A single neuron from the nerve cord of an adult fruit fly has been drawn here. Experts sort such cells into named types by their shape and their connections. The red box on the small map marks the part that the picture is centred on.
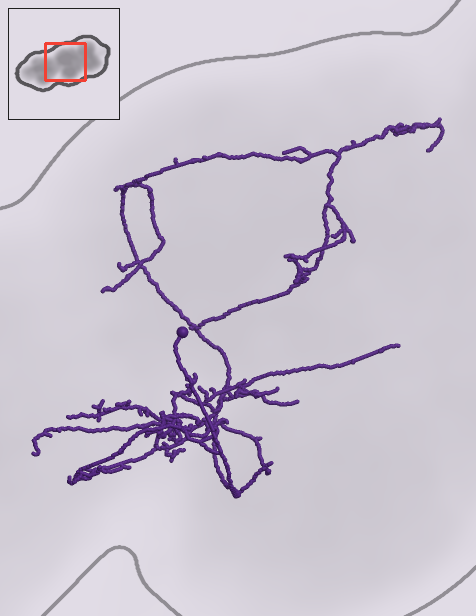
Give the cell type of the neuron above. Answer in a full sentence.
The cell type is IN19B081.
